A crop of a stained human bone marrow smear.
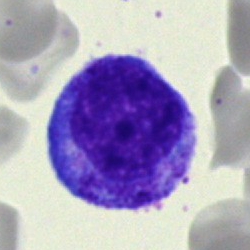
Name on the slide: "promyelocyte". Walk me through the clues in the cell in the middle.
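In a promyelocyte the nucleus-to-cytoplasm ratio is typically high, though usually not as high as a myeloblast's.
Here the nucleus fills most of the cell, which goes with that.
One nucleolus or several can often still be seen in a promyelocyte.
The dark round spot near the centre of the nucleus is in keeping with this.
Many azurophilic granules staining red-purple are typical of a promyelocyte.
The fine purple granules scattered in the cytoplasm below the nucleus go with that as well. The chromatin is finely stippled rather than coarsely clumped.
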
